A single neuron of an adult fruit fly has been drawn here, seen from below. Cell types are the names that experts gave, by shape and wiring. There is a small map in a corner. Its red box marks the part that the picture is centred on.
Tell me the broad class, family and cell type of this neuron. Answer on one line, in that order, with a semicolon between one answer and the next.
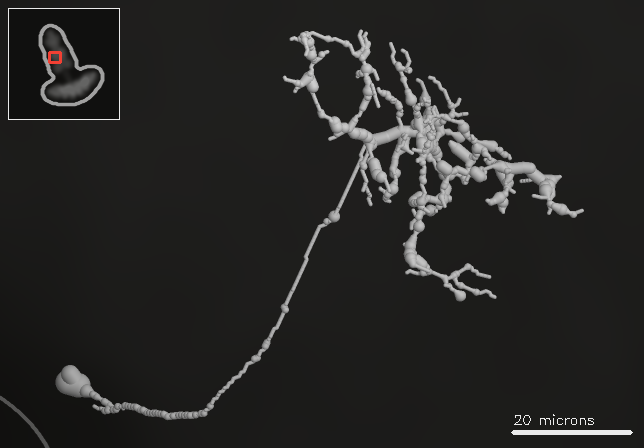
nerve-cord intrinsic neuron; hemilineage 09A; IN09A039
